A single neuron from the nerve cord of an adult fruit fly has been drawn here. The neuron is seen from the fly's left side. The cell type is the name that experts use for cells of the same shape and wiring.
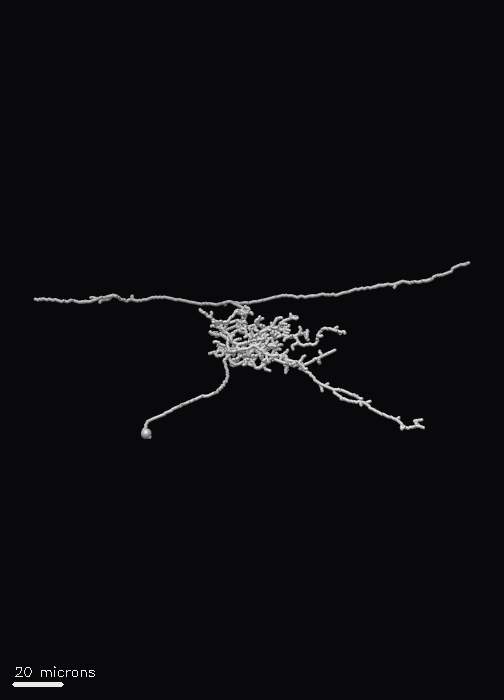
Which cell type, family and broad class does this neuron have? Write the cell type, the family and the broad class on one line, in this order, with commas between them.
IN10B033, hemilineage 10B, nerve-cord intrinsic neuron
